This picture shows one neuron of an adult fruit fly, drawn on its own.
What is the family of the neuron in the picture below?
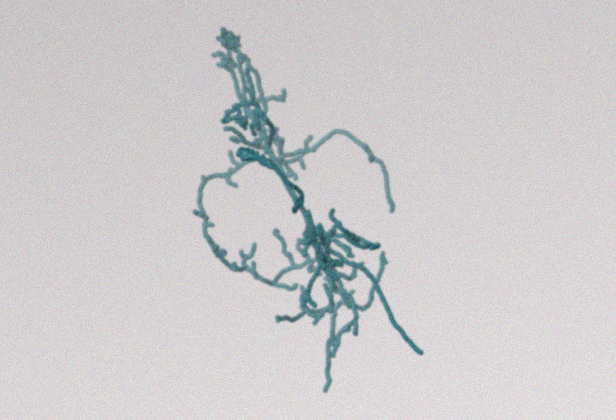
hemilineage 27X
